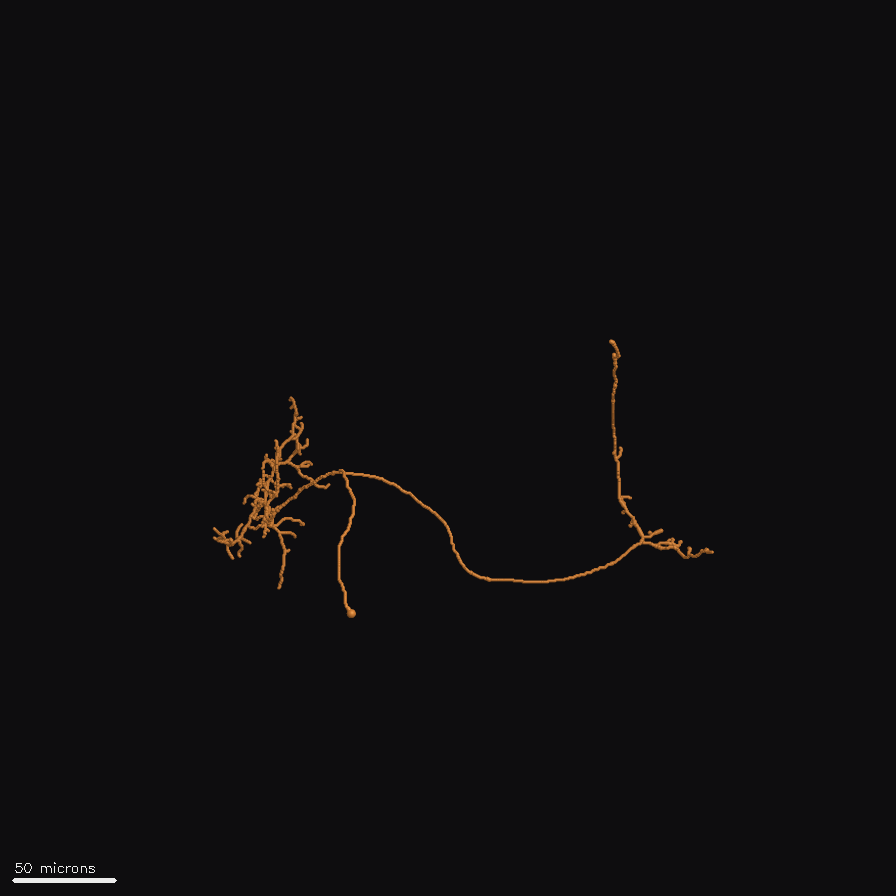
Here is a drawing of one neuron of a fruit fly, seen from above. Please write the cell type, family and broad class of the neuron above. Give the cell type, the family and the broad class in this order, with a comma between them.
CB2585, hemilineage DM6_central1, central-brain intrinsic neuron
